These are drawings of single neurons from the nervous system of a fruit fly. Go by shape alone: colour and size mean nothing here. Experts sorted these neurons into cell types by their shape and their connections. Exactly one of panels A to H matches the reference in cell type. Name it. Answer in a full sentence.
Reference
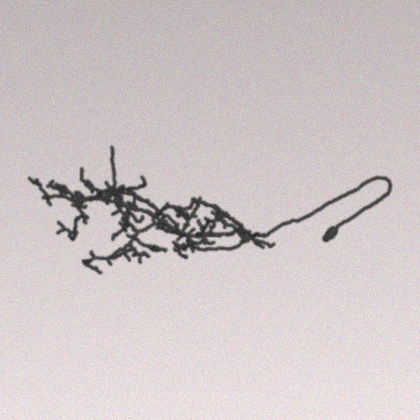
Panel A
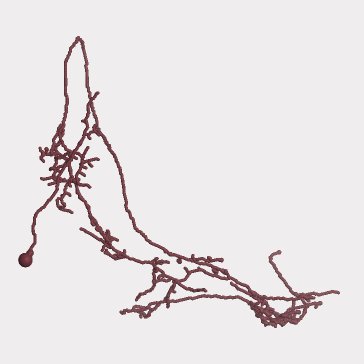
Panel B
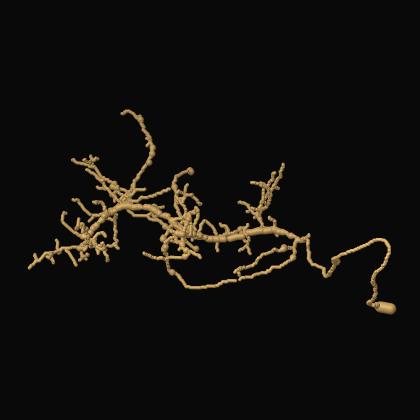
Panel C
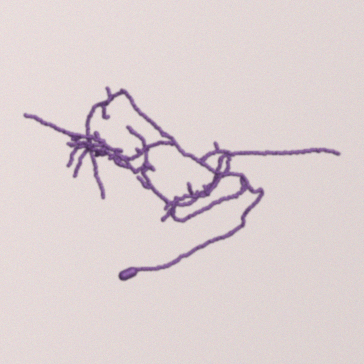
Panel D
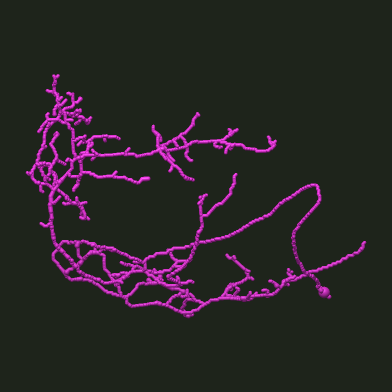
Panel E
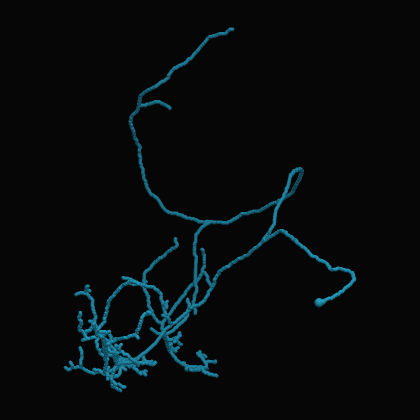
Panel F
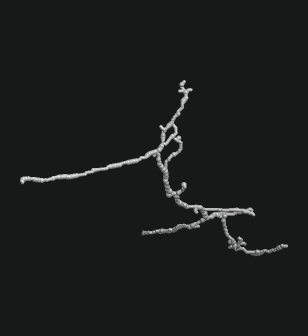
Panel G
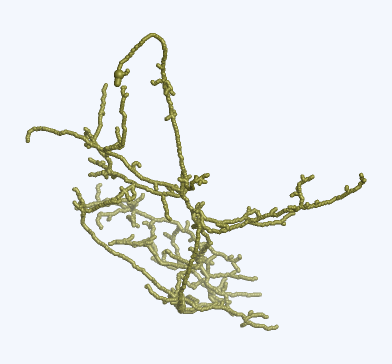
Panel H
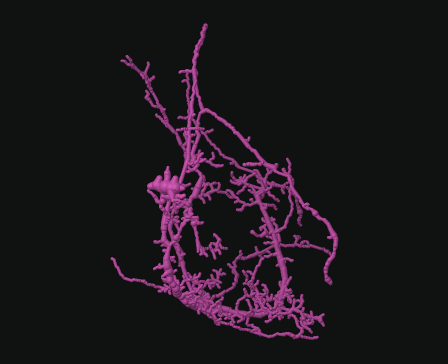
The neuron in panel B is of the same cell type.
